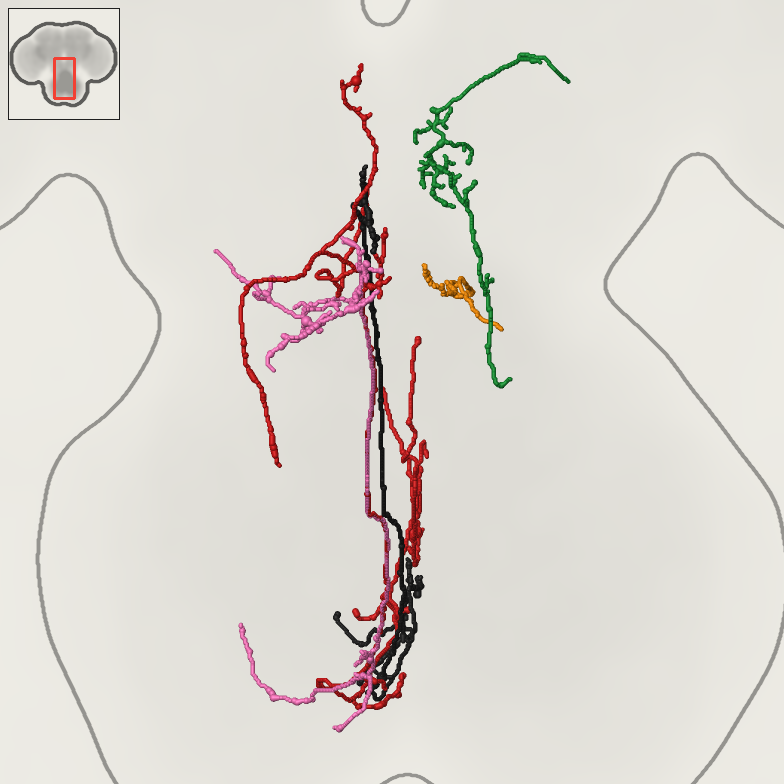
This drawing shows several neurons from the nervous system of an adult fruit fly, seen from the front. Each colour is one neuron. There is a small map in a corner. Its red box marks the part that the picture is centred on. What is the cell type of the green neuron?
LB3c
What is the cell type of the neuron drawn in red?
LN-DN2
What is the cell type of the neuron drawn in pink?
LN-DN1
